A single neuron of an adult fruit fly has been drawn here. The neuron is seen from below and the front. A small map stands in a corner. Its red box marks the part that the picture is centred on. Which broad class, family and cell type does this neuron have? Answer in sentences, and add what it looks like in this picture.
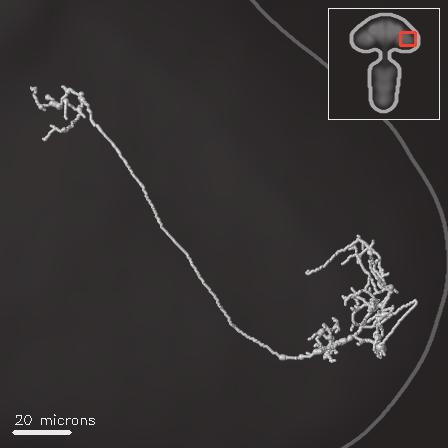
This is an optic-lobe intrinsic neuron. Its family is Tm. Its cell type is Tm26. It is in the brain and does not reach the nerve cord. The cell body can be seen at the lower right of the picture. From left to right in the picture it spans about 140 microns.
